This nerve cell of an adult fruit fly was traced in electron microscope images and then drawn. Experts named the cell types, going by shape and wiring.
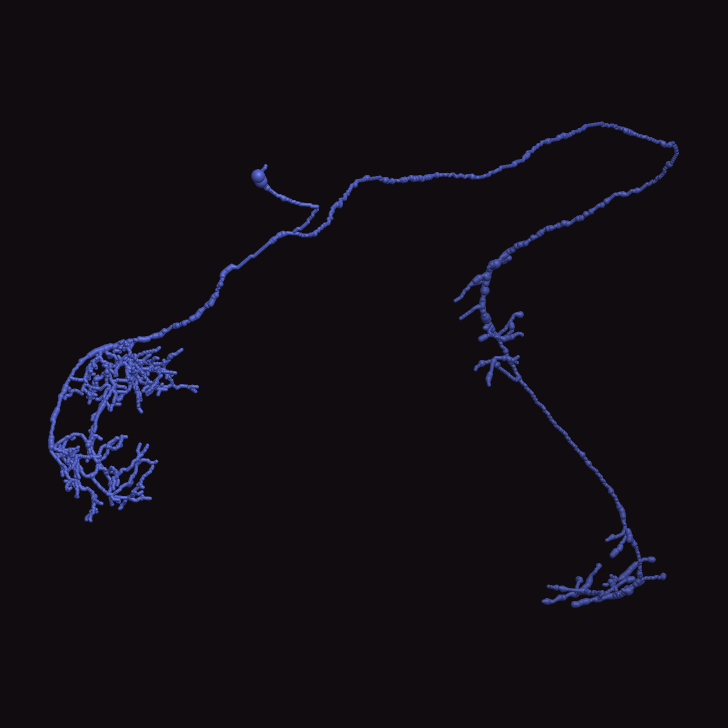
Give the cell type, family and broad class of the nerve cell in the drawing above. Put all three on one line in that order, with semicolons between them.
LC14b; hemilineage VPNp1_lateral; optic-lobe intrinsic neuron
